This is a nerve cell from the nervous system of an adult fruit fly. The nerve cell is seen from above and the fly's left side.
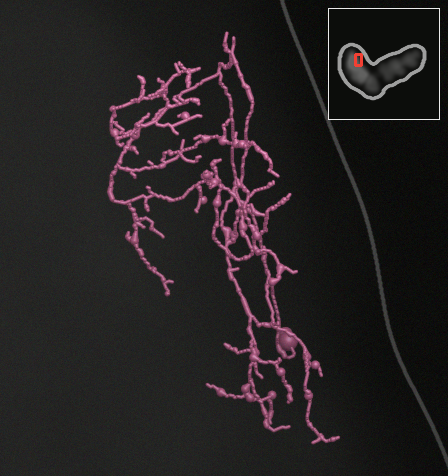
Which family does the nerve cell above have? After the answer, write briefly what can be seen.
Its family is LPi. Its broad class is optic-lobe intrinsic neuron. Dozens of branch ends can be seen. As drawn here it is taller than it is wide.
